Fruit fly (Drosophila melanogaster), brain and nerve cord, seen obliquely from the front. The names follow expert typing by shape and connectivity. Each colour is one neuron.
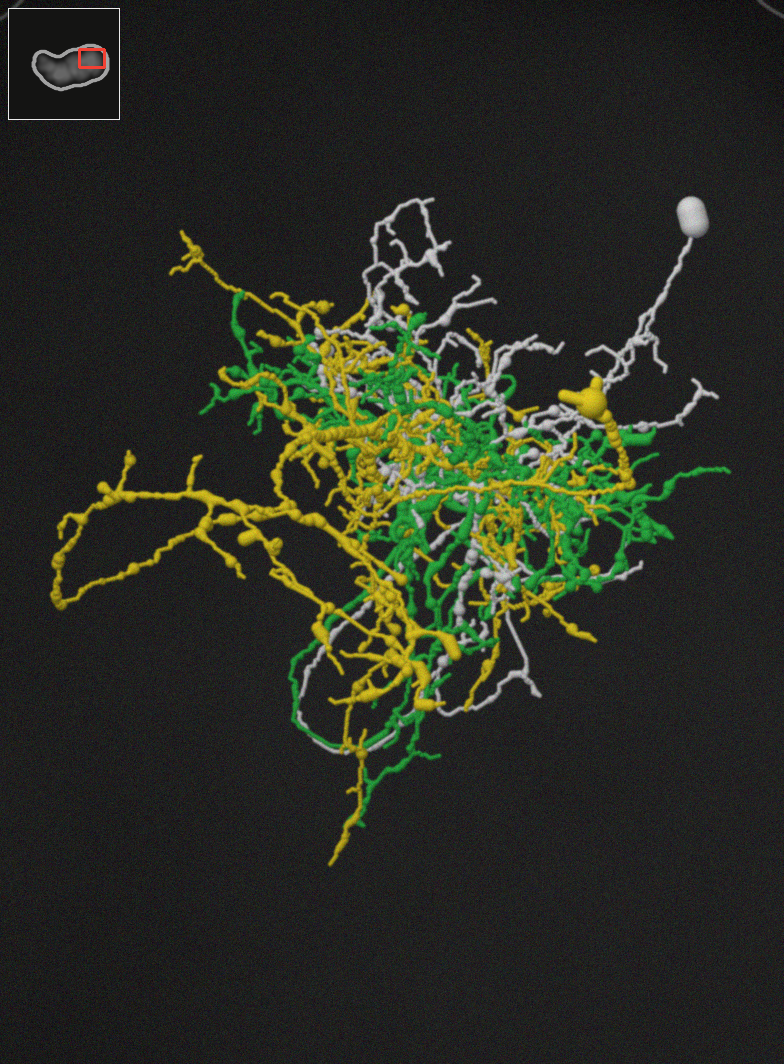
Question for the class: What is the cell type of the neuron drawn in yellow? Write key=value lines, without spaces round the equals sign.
cell_type=LHAD2d1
